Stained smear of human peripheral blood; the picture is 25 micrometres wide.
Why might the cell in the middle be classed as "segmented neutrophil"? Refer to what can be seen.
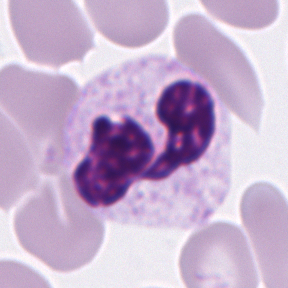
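Segmented neutrophil; fits: chromatin dark purple and coarsely clumped.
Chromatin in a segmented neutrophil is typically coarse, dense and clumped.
Also seen: no nucleoli in the nucleus. Cytoplasm abundant, pale pinkish-lilac, with fine, small lilac granules scattered evenly through it.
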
